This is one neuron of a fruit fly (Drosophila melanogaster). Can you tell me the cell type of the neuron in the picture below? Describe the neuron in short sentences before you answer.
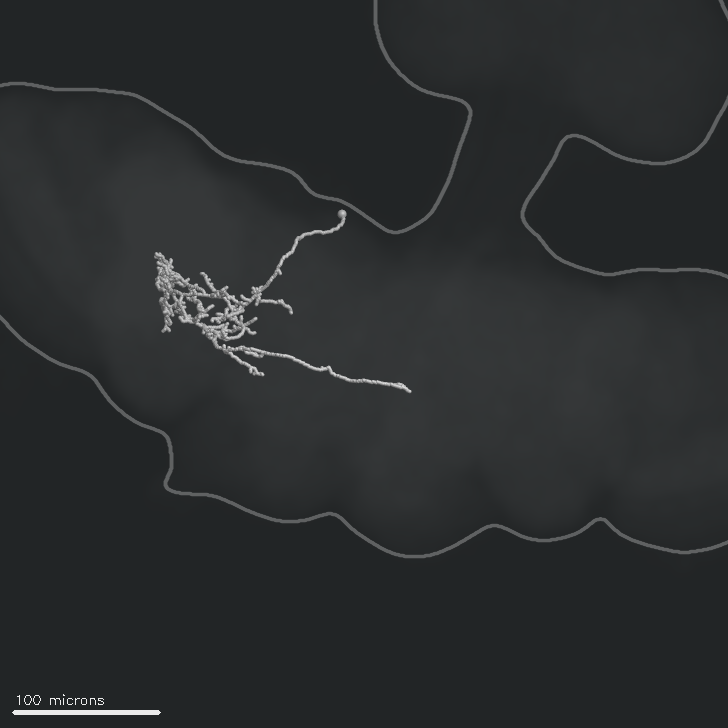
From left to right in the picture it spans about 180 microns. As drawn here it is wider than it is tall. Its broad class is central-brain intrinsic neuron. Its cell type is pC1_5b.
